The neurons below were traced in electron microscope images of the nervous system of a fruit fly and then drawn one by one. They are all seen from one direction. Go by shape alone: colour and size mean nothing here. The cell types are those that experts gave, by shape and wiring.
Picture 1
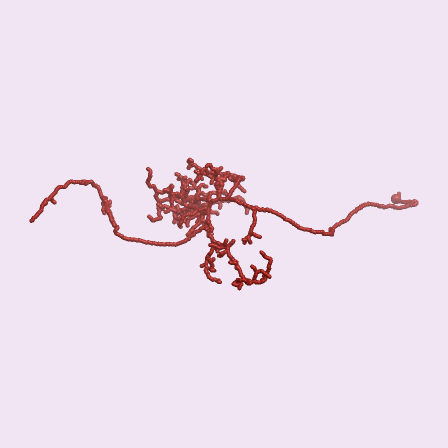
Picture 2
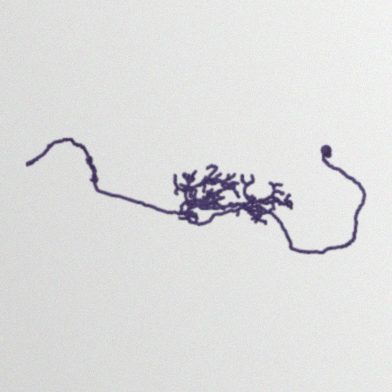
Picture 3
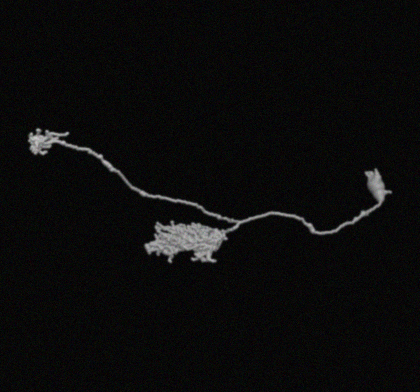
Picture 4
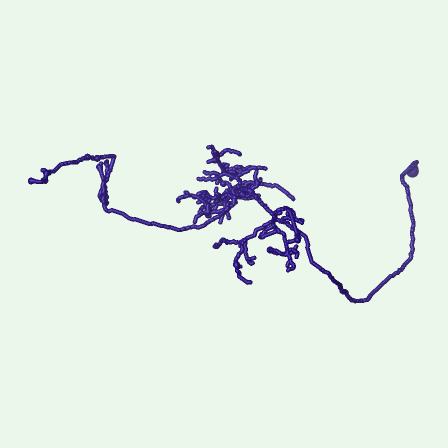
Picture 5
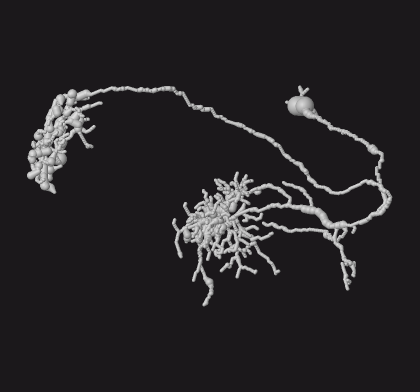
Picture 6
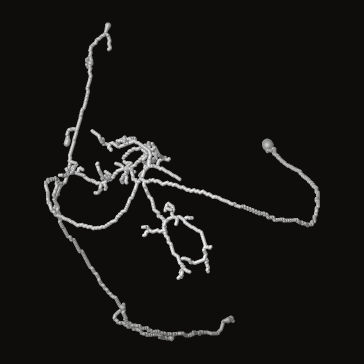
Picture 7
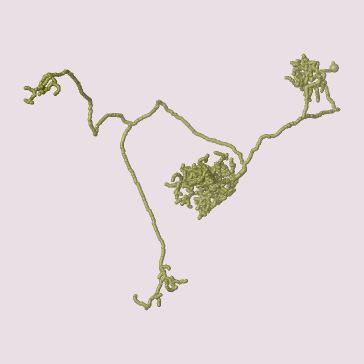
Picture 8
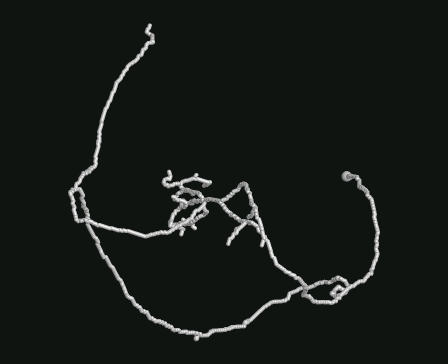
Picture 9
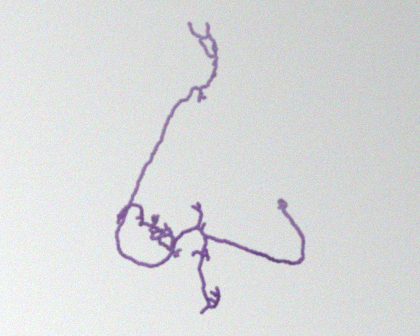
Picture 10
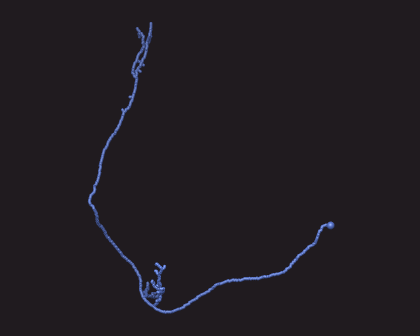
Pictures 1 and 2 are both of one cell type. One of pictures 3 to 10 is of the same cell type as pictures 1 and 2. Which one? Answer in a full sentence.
Picture 4 shows a neuron of the same cell type.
